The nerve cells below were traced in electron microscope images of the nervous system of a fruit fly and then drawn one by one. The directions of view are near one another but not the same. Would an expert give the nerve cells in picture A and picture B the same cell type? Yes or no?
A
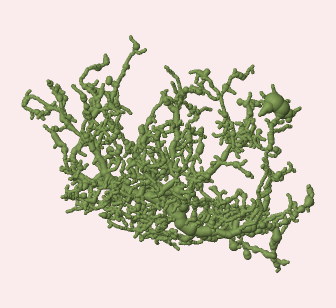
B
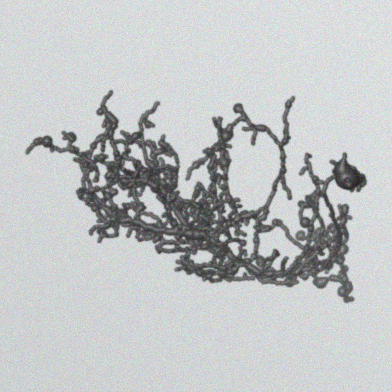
no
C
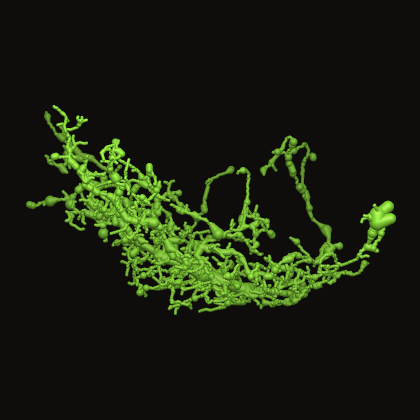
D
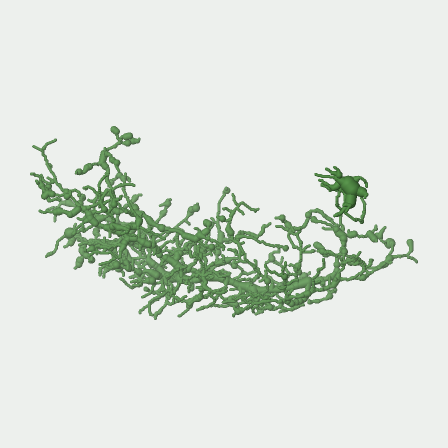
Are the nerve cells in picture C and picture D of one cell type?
yes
